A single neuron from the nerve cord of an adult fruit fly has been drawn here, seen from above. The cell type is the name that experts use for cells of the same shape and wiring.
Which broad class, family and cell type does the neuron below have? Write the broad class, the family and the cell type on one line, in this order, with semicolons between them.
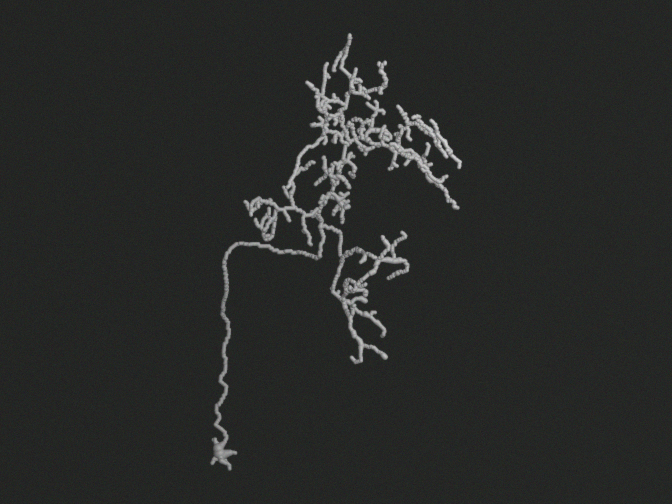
nerve-cord intrinsic neuron; hemilineage 14A; IN14A039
